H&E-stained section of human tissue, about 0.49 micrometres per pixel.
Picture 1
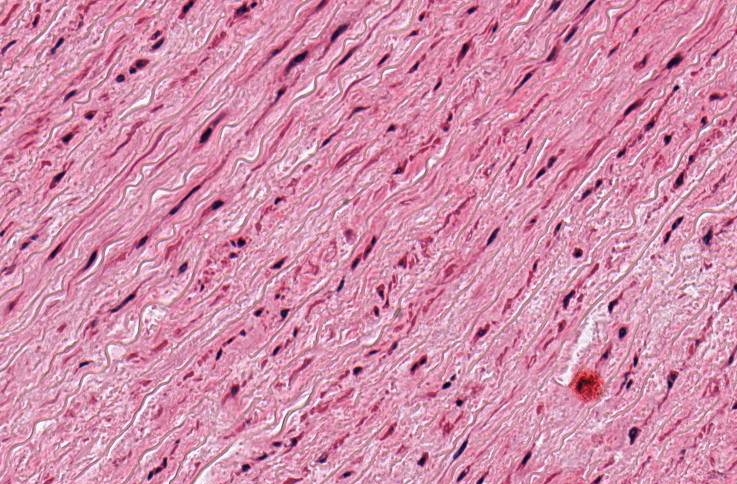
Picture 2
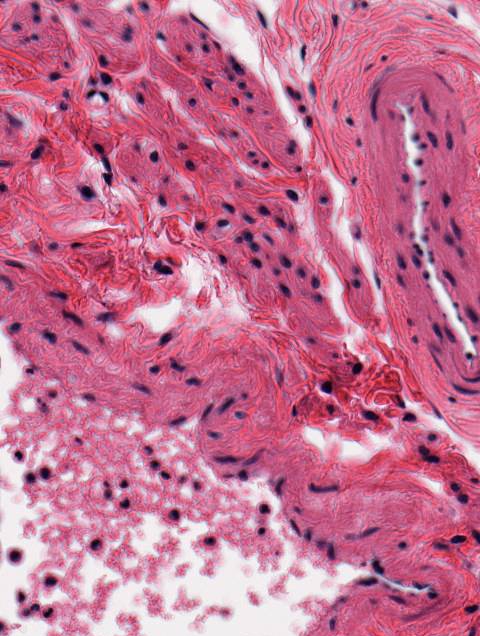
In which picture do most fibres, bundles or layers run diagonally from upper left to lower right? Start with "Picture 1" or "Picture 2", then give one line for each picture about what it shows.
Picture 2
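What picture 1 shows: Pink fibres run in parallel across the whole field, slanting from lower left to upper right.
What picture 2 shows: Most of the field is filled by wavy, eosinophilic fibre bundles running roughly diagonally from upper left toward lower right.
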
